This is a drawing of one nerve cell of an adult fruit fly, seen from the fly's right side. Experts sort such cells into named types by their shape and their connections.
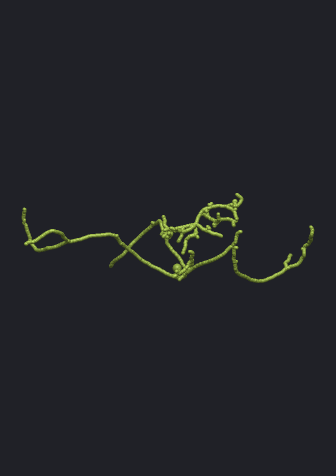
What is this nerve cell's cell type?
IN12B044_e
